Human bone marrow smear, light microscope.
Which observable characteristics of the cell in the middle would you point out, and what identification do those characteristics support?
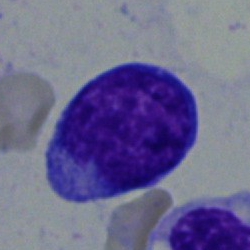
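Oval cell, smooth outline, long axis running lower left to upper right. A paler, lighter blue zone occupies the lower left end. Chromatin: finely patterned purple with small paler spots, not coarse dark blocks. No granules are seen in the cytoplasm. This is a blast.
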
